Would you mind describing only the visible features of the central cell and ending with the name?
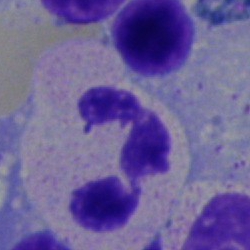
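The cell has a smooth outline, round to oval in shape. Its cytoplasm is abundant and pale lilac-grey in colour. Chromatin within the nucleus is dense, clumped and dark purple, and no nucleoli are visible. The cell is a segmented neutrophil.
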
